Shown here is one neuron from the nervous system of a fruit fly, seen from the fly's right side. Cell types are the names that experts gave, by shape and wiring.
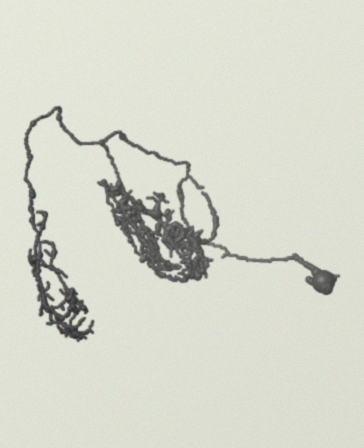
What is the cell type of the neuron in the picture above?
v2LN5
